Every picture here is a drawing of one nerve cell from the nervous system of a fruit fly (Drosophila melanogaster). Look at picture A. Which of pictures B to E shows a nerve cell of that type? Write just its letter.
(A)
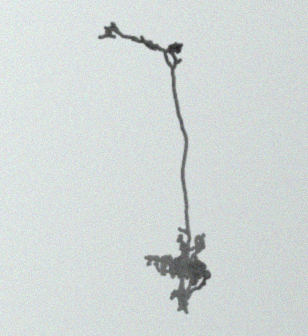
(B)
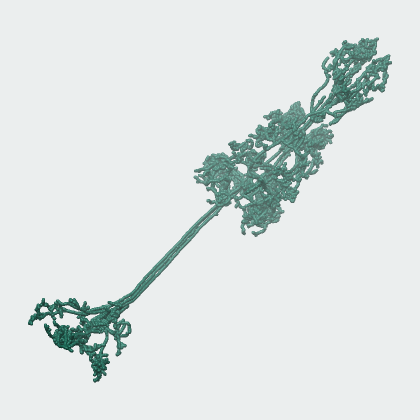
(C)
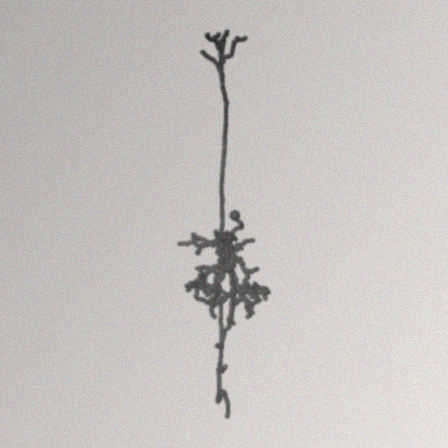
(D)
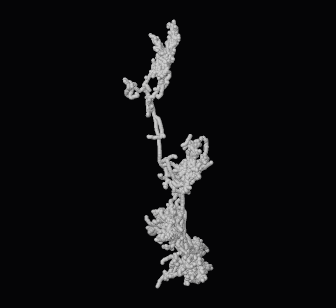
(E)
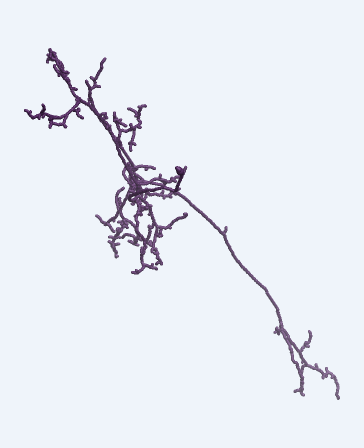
C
